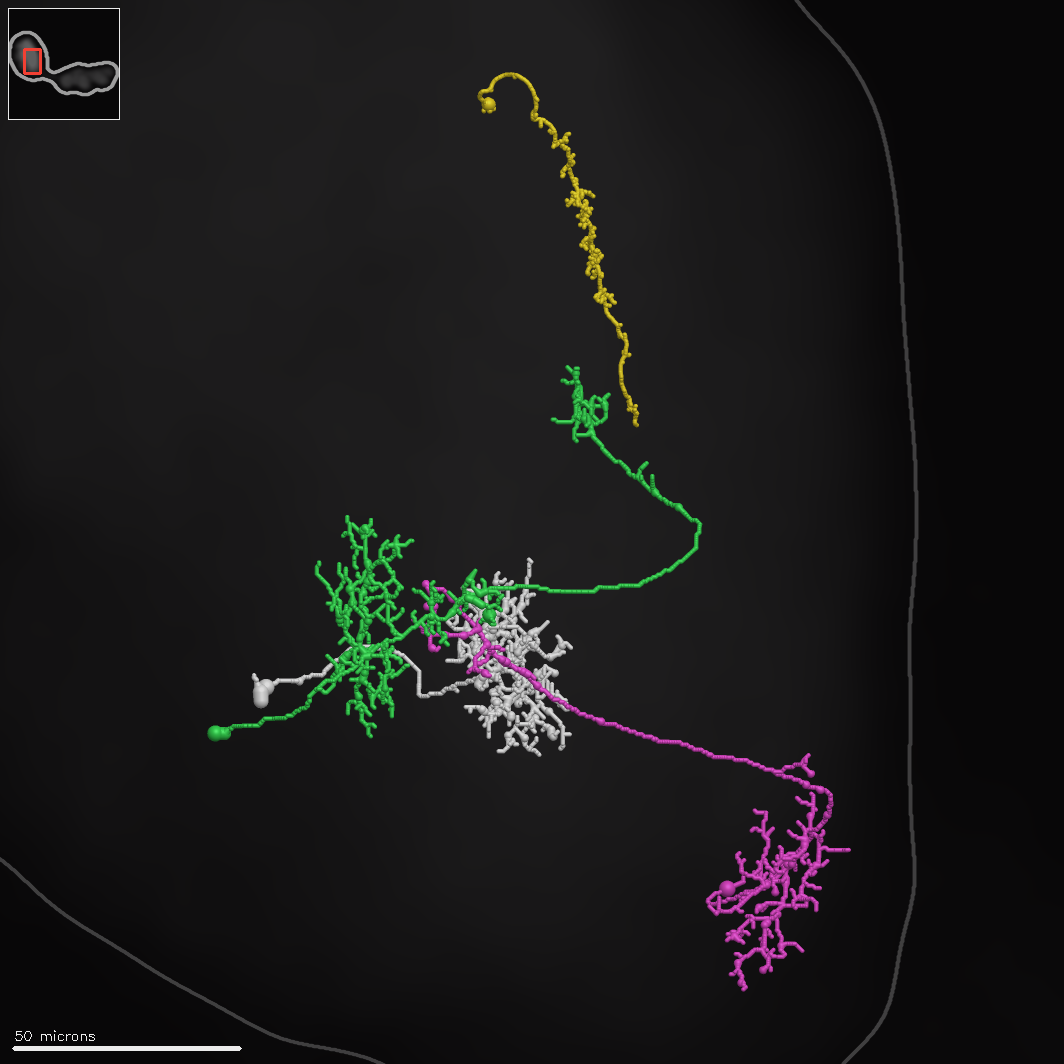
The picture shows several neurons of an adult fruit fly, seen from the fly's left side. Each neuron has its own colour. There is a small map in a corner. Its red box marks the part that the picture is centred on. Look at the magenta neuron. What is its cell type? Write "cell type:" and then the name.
cell type: TmY13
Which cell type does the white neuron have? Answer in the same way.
cell type: Dm12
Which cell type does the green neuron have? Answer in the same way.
cell type: Tm16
